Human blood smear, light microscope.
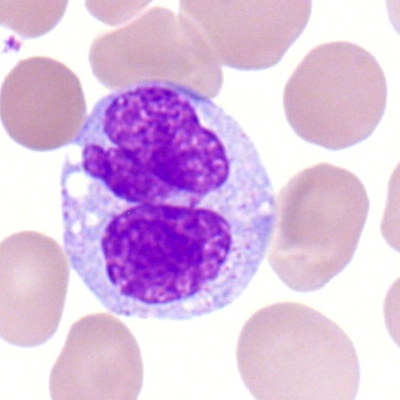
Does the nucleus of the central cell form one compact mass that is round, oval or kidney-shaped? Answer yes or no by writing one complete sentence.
No, what the nucleus shows is division into distinct lobes or segments.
